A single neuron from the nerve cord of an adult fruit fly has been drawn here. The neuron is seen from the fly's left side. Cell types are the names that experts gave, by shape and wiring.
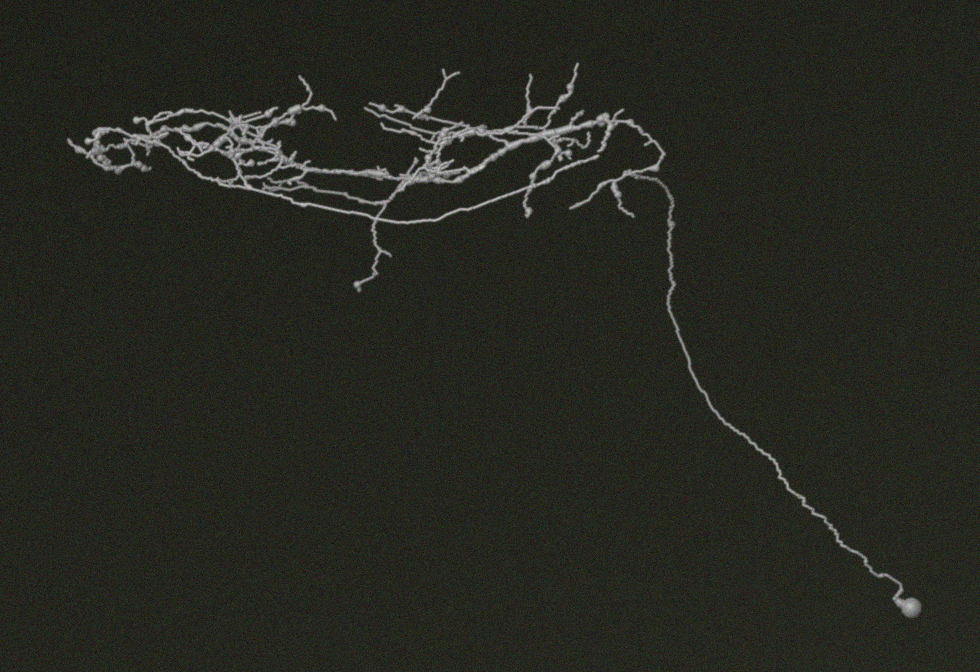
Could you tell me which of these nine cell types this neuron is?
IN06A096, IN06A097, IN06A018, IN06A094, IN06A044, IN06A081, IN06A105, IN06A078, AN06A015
IN06A081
